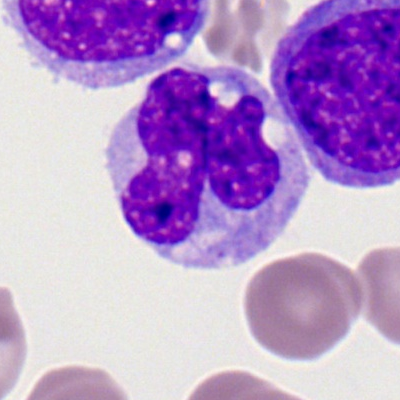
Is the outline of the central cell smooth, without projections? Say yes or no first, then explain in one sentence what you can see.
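Yes. The cell outline is roughly round with a smooth edge.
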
